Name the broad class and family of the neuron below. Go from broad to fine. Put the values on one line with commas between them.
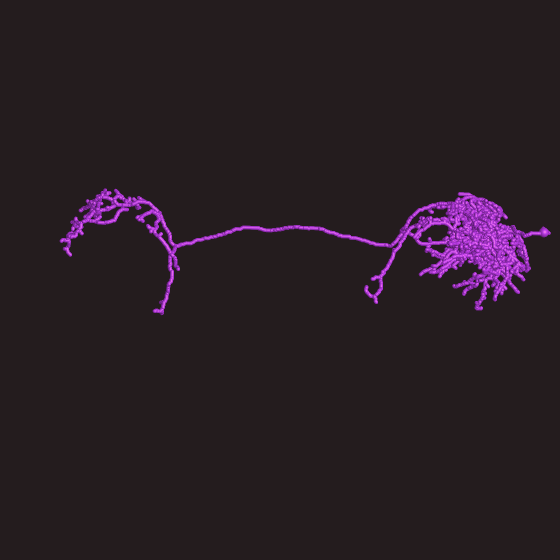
central-brain intrinsic neuron, hemilineage VLPl2_medial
